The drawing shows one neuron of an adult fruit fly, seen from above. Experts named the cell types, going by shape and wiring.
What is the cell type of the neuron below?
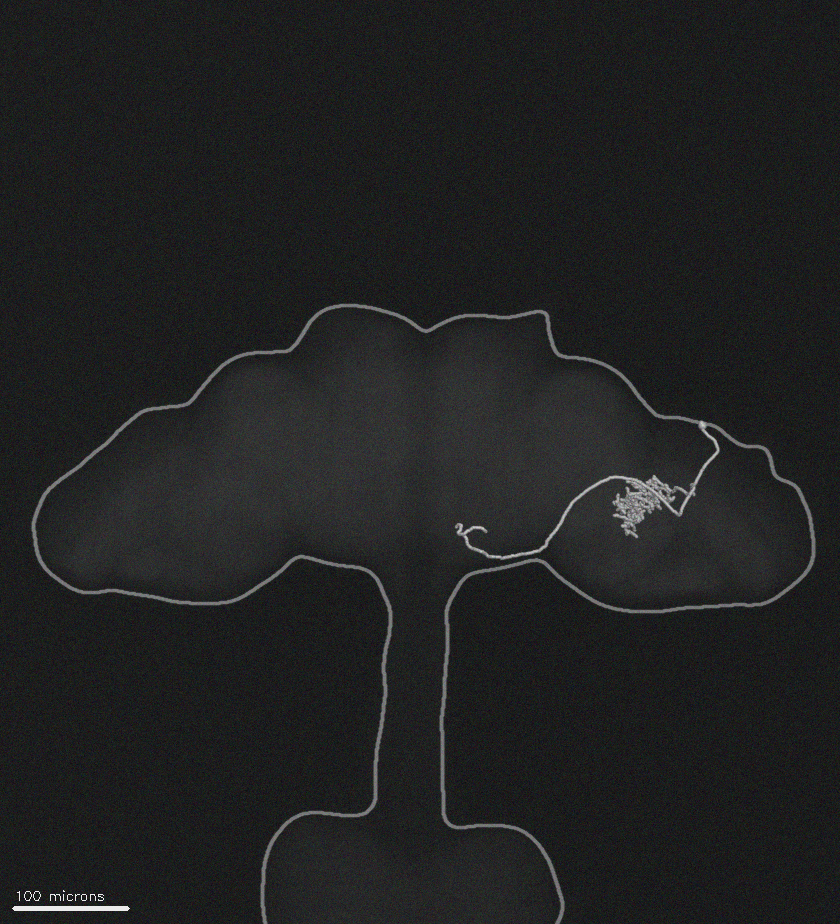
MeVP6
